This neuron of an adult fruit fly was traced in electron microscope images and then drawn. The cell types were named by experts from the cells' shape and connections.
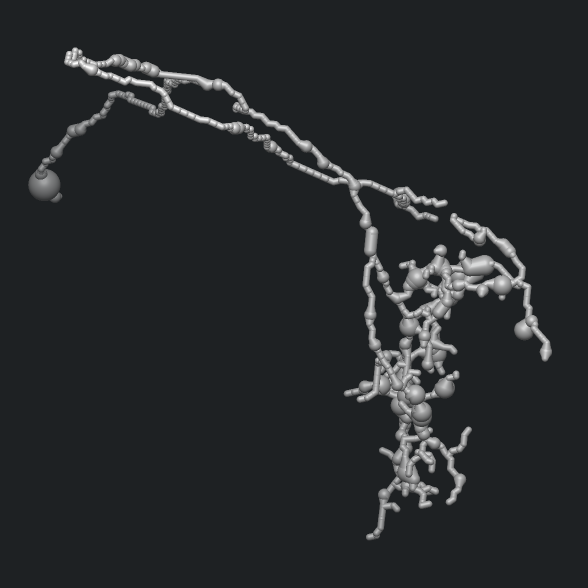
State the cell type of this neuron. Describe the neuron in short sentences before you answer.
Dozens of branch ends can be seen. In this view it is about as wide as it is tall. This is an optic-lobe intrinsic neuron. It is of cell type Li21.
